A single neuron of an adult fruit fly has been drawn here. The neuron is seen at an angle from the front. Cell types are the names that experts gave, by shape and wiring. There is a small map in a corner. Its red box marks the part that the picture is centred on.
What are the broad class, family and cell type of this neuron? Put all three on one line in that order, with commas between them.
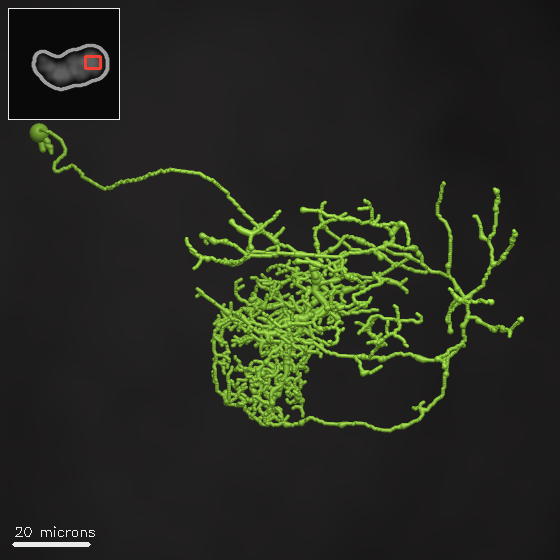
central-brain intrinsic neuron, hemilineage VLPp&l1_anterior, PVLP097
